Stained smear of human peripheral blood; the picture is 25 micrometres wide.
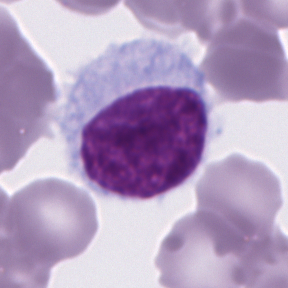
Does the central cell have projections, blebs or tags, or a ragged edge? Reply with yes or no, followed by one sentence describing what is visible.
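Yes. The cell's edge is irregular and frayed rather than smooth.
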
